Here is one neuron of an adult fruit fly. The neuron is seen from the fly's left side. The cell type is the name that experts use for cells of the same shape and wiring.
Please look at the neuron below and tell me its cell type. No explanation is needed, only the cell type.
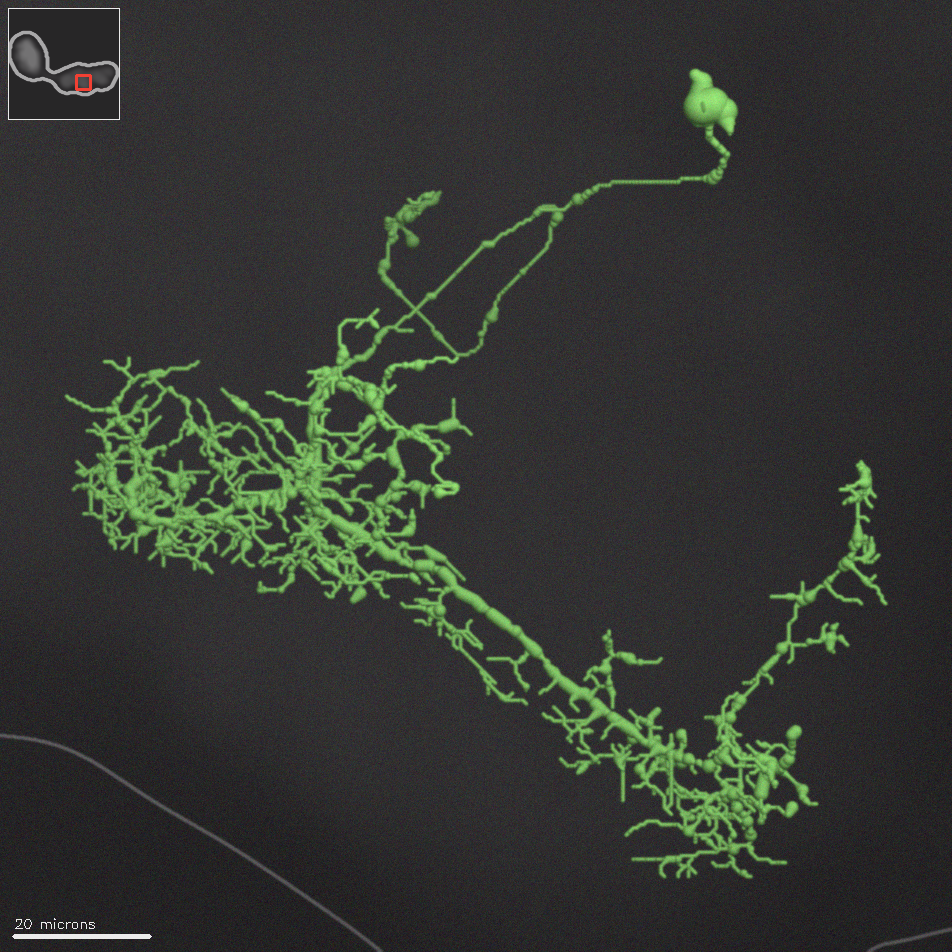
IN23B024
